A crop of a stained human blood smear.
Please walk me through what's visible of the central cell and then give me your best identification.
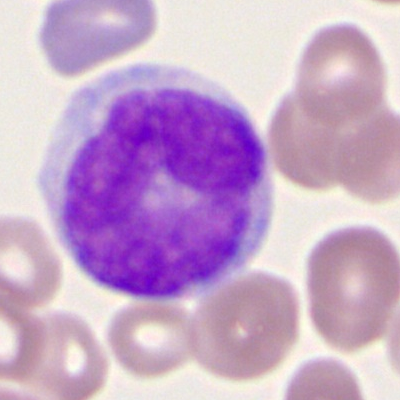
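Most of the cell is taken up by the nucleus. Chromatin clumped into darker purple patches. Cytoplasm pale blue, its rim widest on the left side. Monocyte.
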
